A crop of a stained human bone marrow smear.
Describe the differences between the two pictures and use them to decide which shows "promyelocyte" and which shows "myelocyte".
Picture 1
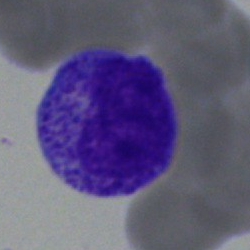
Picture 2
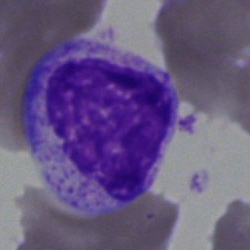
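Picture 1, I'd say, is the promyelocyte, and picture 2 the myelocyte.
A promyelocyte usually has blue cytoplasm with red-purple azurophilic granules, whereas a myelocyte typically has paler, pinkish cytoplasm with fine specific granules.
That sets the two apart here: the first cell stains deep blue-purple as a whole, while in the second the cytoplasm is pale lilac-blue, with fine purple granules scattered through it. Otherwise, the first cell has a round outline, a dark purple nuclear mass filling its right part, and a crescent-shaped paler zone along its left edge. In the second, the nucleus fills most of the cell and sits toward the upper right, its dark purple chromatin clumped, with small paler patches between the clumps.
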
